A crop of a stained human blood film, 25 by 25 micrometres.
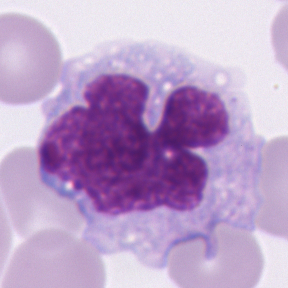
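Monocyte, the nucleated cell at the centre. Notice how the outer edge of this monocyte is irregular and wavy rather than smoothly round. Look into the nucleus: no nucleoli can be seen there. The cytoplasm is abundant and pale grey-blue, with several small clear vacuoles scattered through it.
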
